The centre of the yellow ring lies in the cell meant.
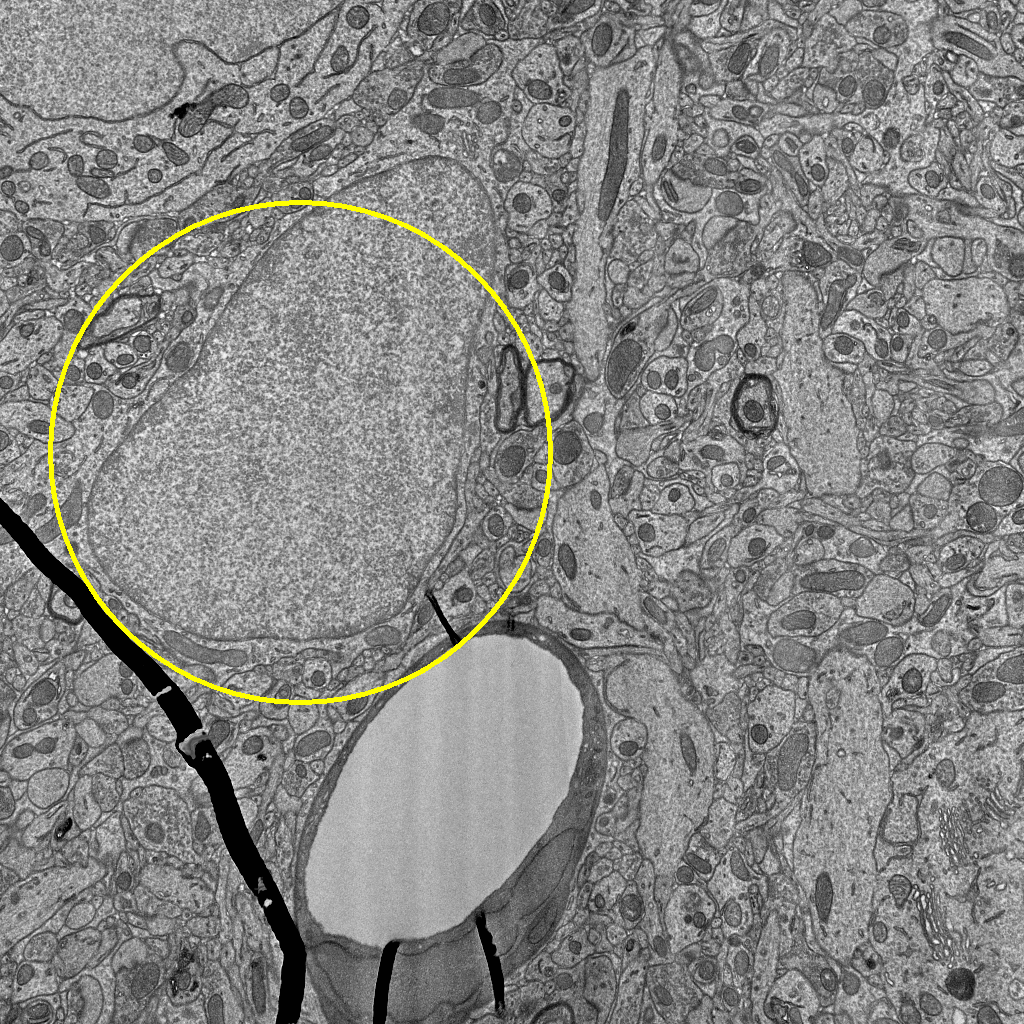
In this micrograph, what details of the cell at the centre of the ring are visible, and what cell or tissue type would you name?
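Follow the nuclear envelope: it is smooth, without deep infoldings. The chromatin is finely granular and evenly spread, with no thick dark band beneath the envelope, and no nucleolus is visible. A thick black fold line crosses the ring's lower left. It is an astrocyte.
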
